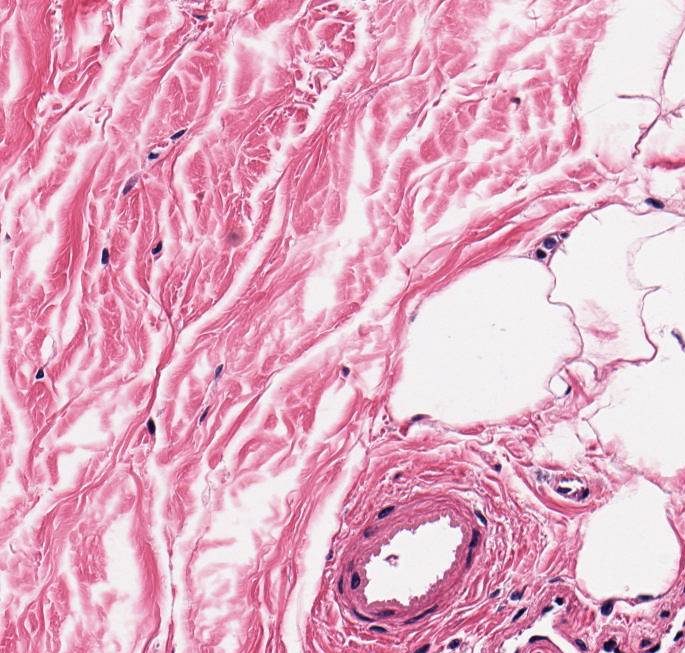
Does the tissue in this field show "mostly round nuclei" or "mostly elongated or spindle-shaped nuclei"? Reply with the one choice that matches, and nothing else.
Mostly elongated or spindle-shaped nuclei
